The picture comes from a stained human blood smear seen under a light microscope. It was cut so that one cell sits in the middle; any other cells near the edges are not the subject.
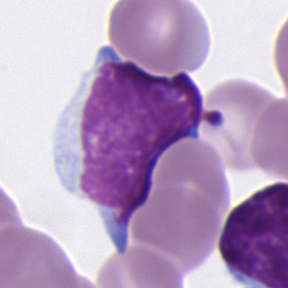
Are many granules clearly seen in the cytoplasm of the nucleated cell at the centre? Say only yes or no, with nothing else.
No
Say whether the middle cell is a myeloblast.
no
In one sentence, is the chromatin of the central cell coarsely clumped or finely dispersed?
The chromatin is fine throughout, without coarse clumps.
